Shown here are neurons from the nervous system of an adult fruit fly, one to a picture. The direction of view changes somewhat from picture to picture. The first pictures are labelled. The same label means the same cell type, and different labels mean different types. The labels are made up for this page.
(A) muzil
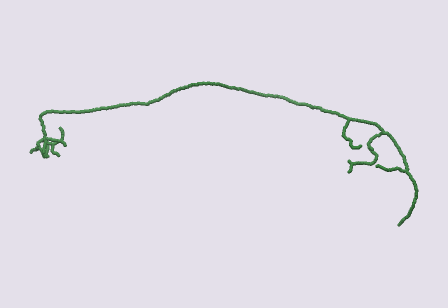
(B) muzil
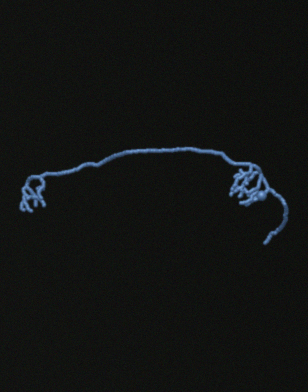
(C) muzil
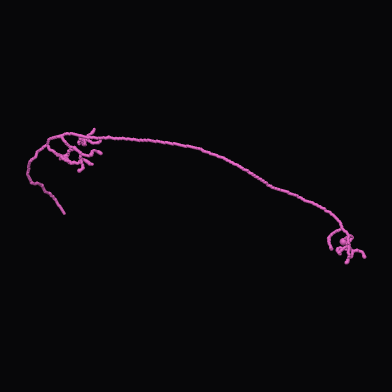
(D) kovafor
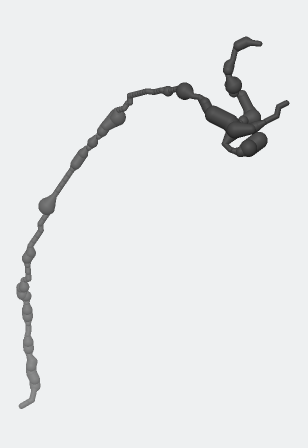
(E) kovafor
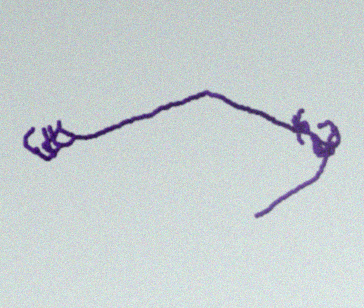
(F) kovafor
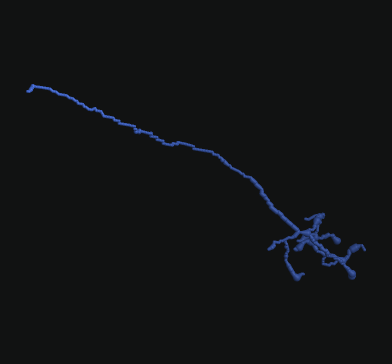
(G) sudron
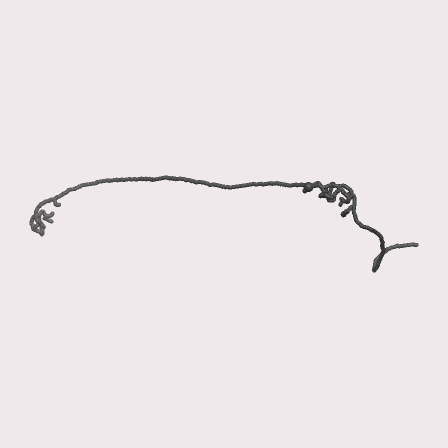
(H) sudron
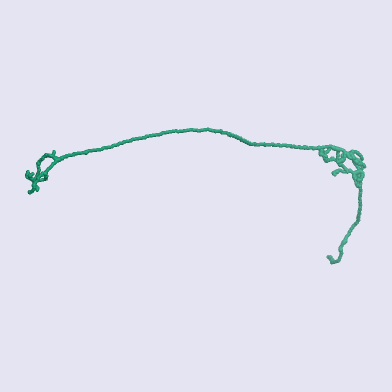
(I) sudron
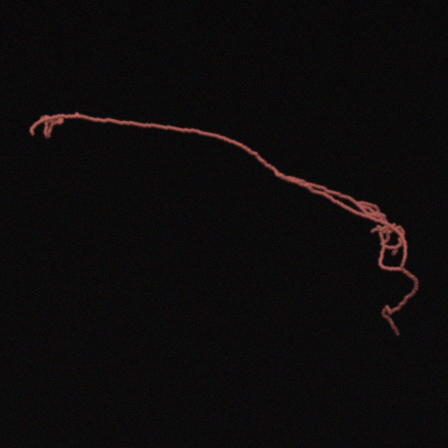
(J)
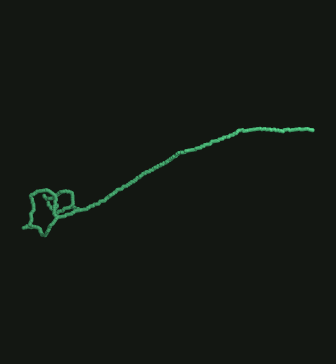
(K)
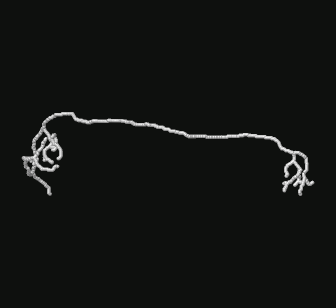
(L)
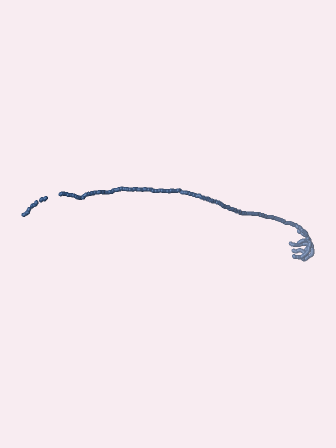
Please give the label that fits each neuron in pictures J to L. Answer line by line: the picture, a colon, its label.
J: kovafor
K: muzil
L: muzil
